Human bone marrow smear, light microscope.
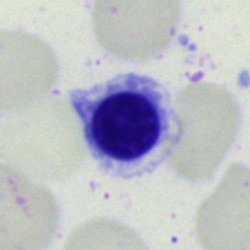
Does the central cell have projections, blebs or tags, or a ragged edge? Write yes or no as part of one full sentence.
Yes, the cell is bounded by a rough outline rather than a smooth one.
